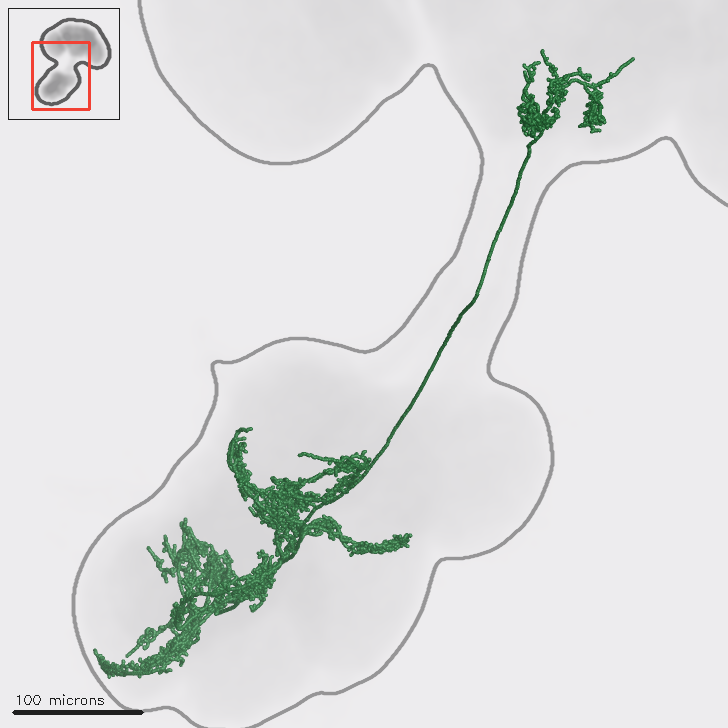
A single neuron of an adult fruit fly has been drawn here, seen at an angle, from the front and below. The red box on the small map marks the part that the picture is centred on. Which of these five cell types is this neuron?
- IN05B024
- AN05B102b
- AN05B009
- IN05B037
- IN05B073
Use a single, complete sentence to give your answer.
It is AN05B009 that this neuron is, by cell type.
